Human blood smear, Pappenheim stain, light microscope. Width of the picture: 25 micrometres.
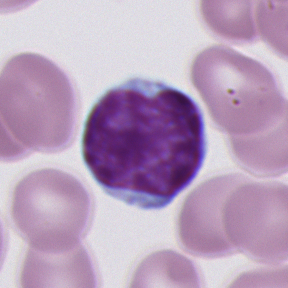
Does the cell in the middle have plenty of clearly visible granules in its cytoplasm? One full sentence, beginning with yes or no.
No, visible granules are absent from the cytoplasm of this cell.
